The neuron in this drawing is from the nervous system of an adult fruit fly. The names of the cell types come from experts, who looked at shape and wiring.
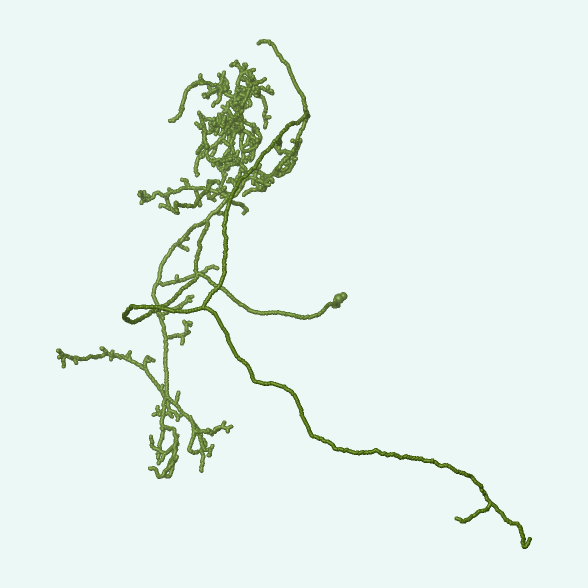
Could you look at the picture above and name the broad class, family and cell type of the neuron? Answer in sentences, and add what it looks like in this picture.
Its broad class is central-brain intrinsic neuron. Its family is hemilineage LALv1_ventral. It is of cell type CB2132. Its cell body lies in the middle of the picture. Dozens of branch ends can be seen.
